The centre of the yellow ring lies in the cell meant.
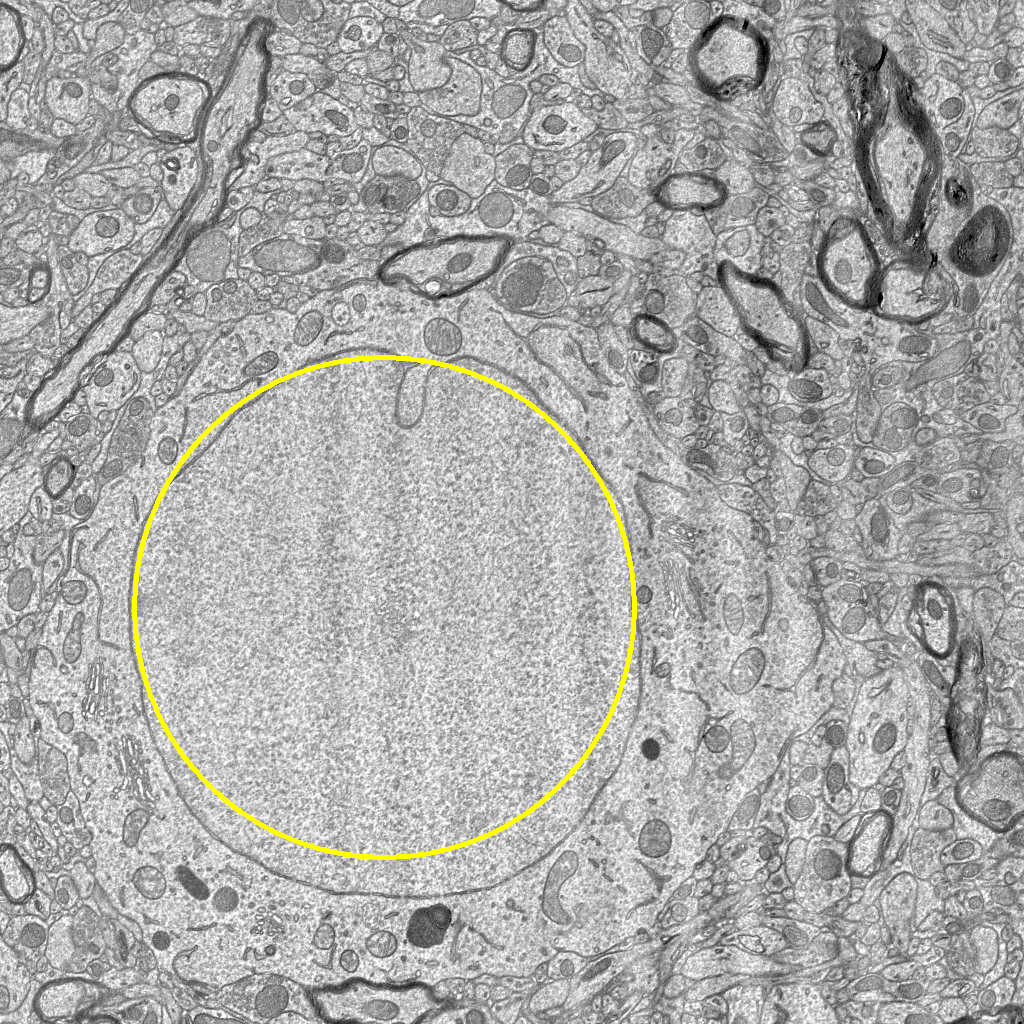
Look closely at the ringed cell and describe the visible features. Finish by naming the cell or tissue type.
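First the envelope: smooth but for one narrow finger-like infolding at the nucleus's top. Its chromatin is pale and finely dispersed, no dense clumps at the envelope, no distinct nucleolus in this plane. A dark round dense body lies below. This is an excitatory neuron.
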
